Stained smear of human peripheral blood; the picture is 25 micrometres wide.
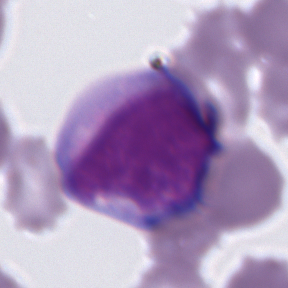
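Myeloblast, the central cell in a stained smear of human peripheral blood. The outline is roughly round, with the right side slightly flattened. The nucleus occupies most of the cell and is displaced toward the lower right. Its chromatin is finely textured and evenly distributed, with no coarse clumps. No distinct granules appear in the cytoplasm. The cell measures about 15 micrometres across.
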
